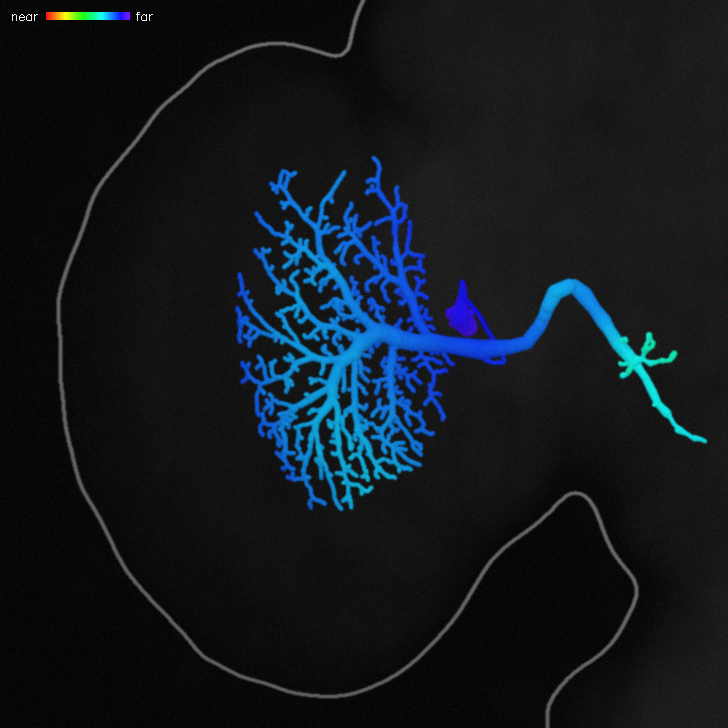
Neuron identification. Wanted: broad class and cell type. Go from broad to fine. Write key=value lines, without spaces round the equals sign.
broad_class=visual projection neuron
cell_type=HSE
